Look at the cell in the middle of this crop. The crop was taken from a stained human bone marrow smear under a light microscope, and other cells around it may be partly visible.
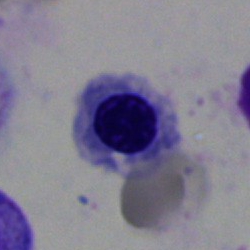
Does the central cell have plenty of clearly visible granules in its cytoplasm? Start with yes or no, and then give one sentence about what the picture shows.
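No. No granules are seen in the cytoplasm.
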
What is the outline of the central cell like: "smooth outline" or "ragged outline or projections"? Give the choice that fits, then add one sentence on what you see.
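Ragged outline or projections. The outline of the cell is irregular, with ragged, fuzzy edges.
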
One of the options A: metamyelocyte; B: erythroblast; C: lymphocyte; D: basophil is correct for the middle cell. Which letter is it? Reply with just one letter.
B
